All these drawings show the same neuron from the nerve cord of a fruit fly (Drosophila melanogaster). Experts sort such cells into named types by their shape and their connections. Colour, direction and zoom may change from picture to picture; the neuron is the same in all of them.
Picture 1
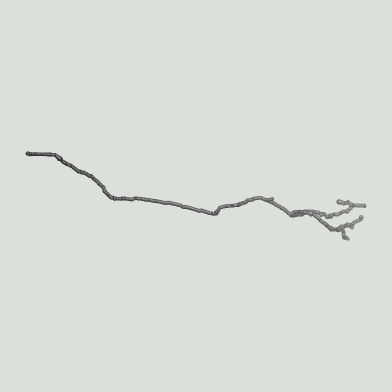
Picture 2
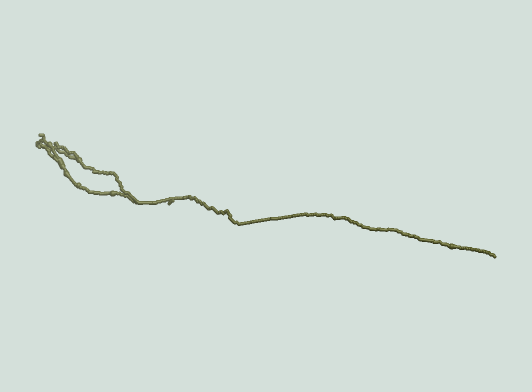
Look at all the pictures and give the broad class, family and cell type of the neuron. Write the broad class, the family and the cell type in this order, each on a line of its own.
sensory neuron entering the nerve cord
class gustatory
WG1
